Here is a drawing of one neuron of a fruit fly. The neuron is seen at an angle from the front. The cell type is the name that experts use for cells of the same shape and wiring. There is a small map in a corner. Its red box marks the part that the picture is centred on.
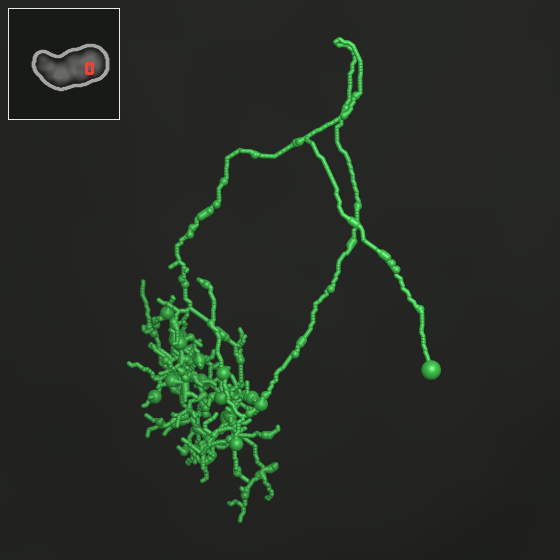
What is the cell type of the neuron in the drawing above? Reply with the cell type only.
Li23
